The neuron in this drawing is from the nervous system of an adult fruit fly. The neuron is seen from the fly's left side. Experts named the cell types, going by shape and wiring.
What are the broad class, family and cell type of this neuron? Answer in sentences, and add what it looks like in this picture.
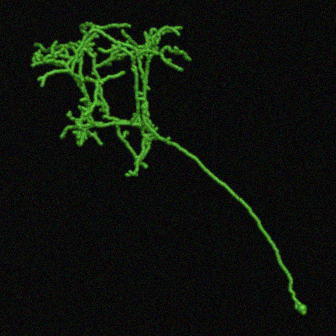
This is a nerve-cord intrinsic neuron. The family is hemilineage 12A. It is of cell type IN12A059_f. Its cell body lies at the lower right of the picture. As drawn here it is about as wide as it is tall.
